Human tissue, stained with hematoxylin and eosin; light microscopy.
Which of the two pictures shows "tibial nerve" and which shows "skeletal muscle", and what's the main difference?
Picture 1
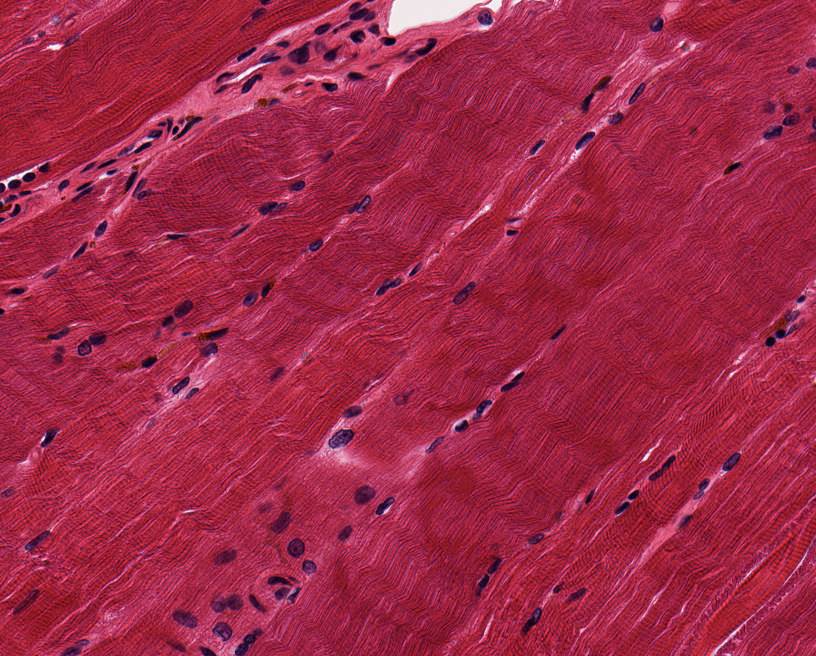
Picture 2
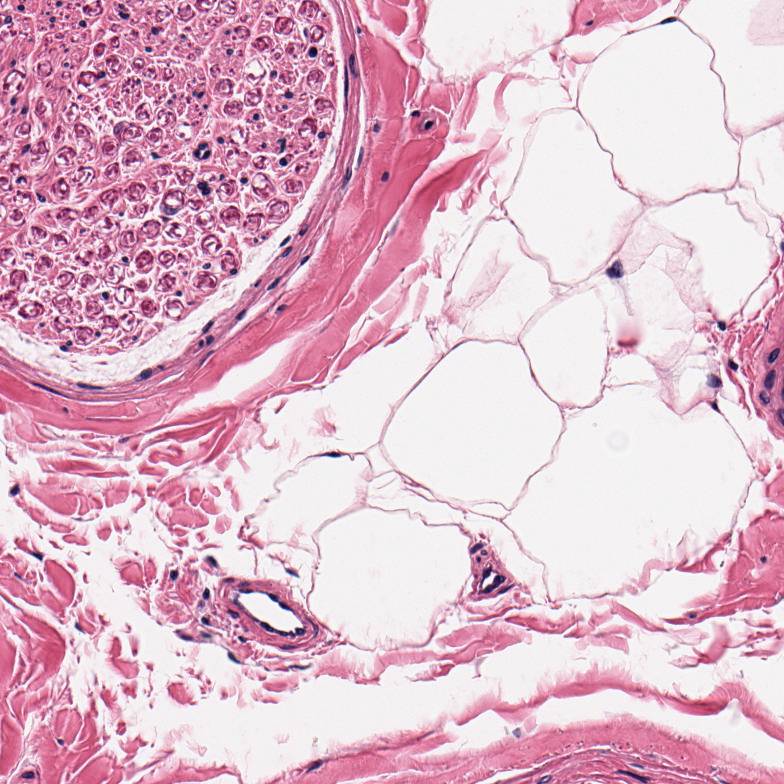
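Skeletal muscle is in picture 1, tibial nerve in picture 2. The skeletal muscle is long eosinophilic fibres running in parallel from lower left to upper right, with fine cross-striations. Most nuclei are dark, flattened and spindle-shaped, lying in rows along the fibre edges. In the tibial nerve, a rounded fascicle cut in cross-section fills the upper left corner, packed with many small round axon profiles each ringed by a pale halo.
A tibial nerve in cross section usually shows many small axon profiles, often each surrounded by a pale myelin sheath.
Adipocytes, large empty polygonal spaces, fill the right half.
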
